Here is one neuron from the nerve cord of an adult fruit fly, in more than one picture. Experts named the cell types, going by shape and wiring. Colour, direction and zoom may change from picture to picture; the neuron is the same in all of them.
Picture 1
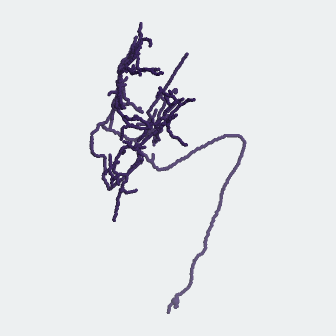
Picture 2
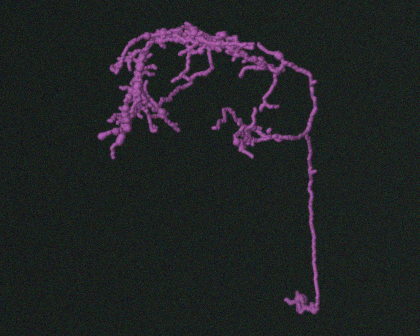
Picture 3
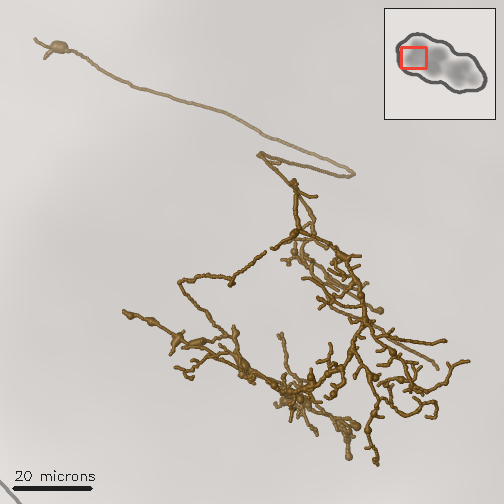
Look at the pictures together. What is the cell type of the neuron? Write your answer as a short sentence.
The cell type is IN02A055.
